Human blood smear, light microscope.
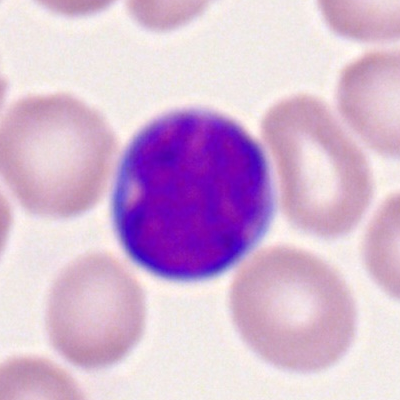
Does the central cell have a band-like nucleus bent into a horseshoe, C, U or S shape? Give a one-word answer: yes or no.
No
